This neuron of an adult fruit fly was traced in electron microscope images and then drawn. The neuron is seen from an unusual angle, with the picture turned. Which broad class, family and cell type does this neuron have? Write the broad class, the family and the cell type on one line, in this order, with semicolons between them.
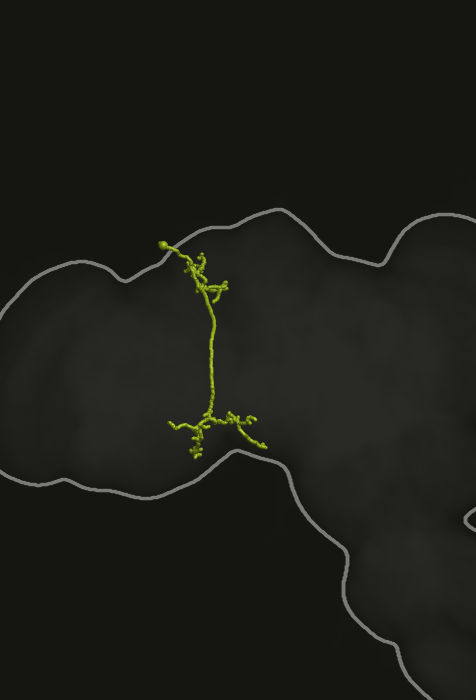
central-brain intrinsic neuron; hemilineage FLAa2; SMP737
